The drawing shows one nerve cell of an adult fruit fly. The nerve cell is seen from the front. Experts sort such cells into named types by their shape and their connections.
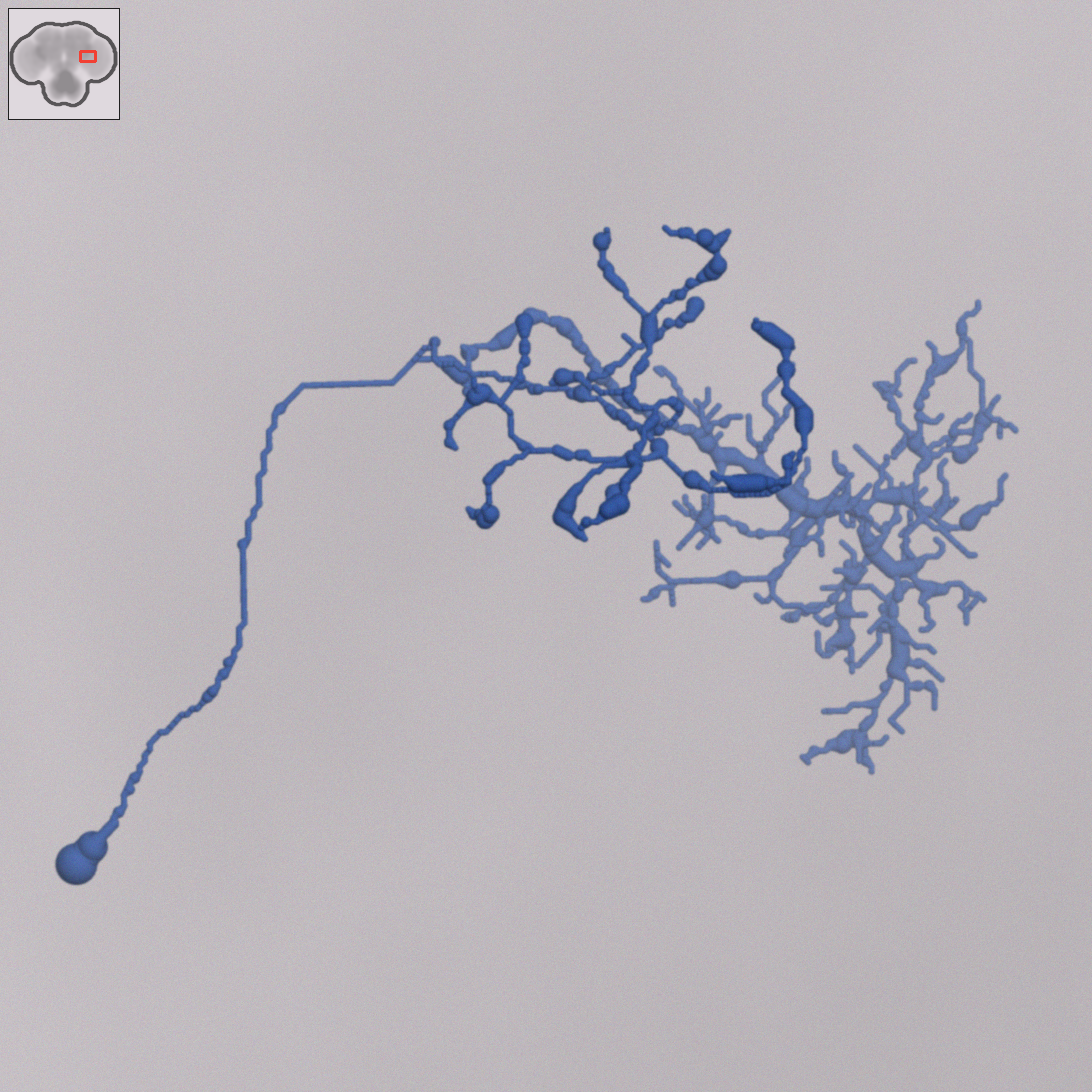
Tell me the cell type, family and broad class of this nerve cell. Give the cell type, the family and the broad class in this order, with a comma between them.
LC17, hemilineage VPNv1, visual projection neuron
